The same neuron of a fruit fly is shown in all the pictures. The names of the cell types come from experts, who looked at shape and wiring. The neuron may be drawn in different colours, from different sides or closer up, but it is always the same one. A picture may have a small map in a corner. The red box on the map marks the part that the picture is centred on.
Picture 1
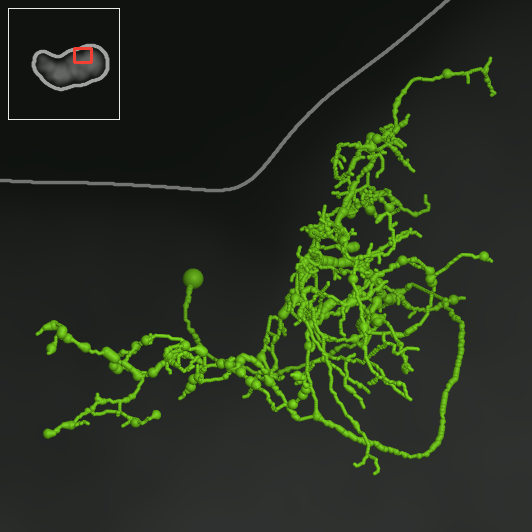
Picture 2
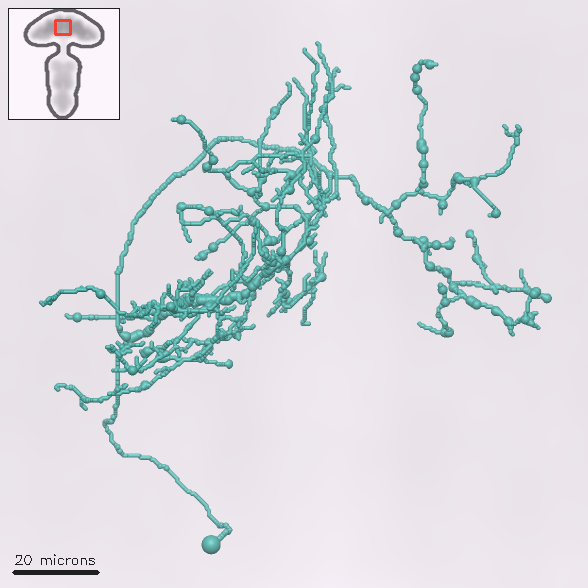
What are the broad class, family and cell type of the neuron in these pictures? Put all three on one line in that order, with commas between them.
central-brain intrinsic neuron, hemilineage DM3_dorso_medial, SMP513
